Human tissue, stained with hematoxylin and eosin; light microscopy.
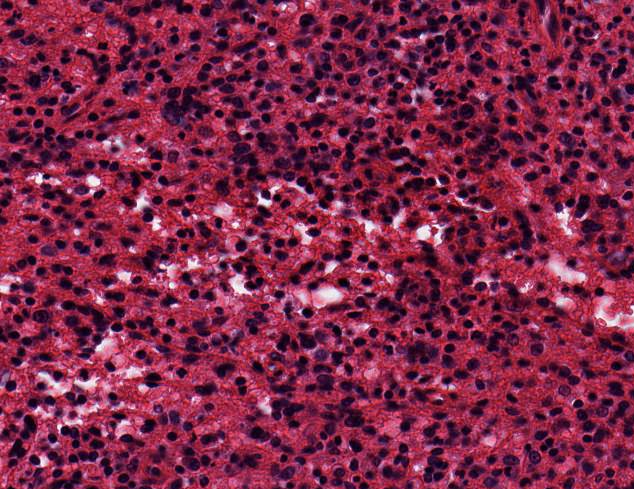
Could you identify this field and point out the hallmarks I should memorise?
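That's red pulp of the spleen. What gives it away is the colour: the eosin staining is intense and the whole field has a deep red cast.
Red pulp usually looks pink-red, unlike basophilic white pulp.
Otherwise the cells lie in diffuse sheets filling the field, with no glands or other organized units, and nuclei crowded closely throughout. There are also small irregular clear spaces, mostly along a band across the middle.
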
